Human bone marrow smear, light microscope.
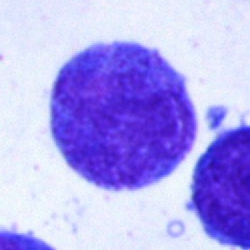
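Blast, the cell in the middle of a stained bone marrow smear. The outline is round, and the cell stains a deep purple-blue throughout. Cytoplasm is scant, with no wide rim visible around the nucleus. The chromatin is finely granular and evenly spread rather than coarsely clumped.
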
